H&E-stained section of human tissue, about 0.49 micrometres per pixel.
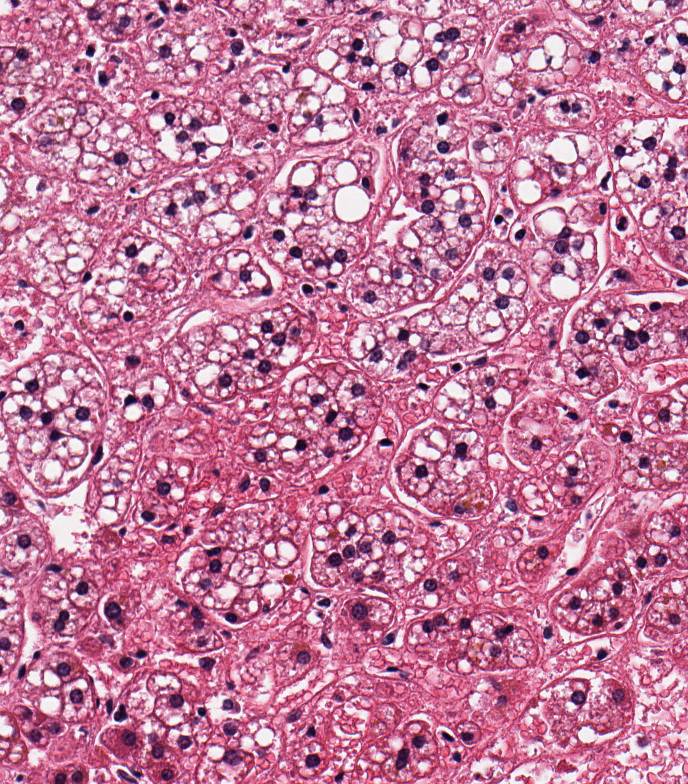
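Adrenal gland, H&E. Solid nests, none with a central lumen. Most cells: cytoplasm filled with many small clear vacuoles, bubbly appearance. A few vacuoles much larger, e.g. nest at top centre. Small golden-brown granules in a few cells, e.g. right middle.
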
